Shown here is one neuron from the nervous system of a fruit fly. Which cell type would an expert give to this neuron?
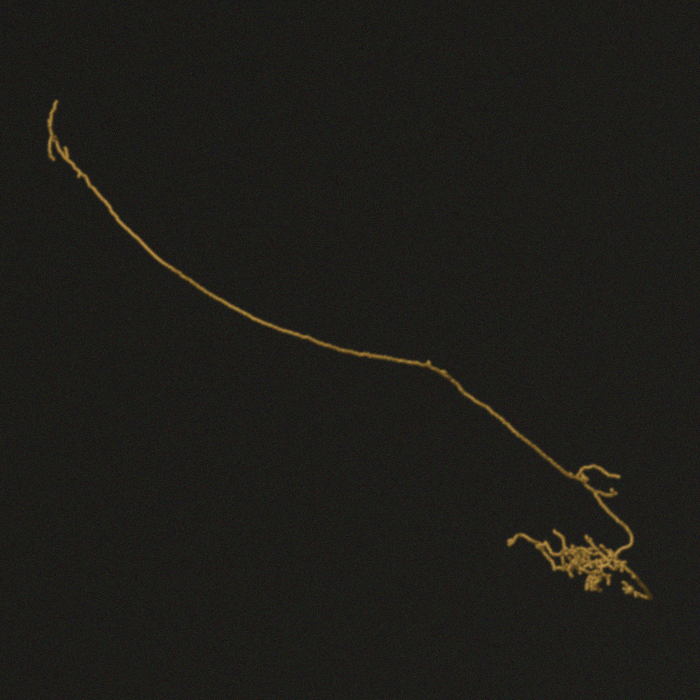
AN19B093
